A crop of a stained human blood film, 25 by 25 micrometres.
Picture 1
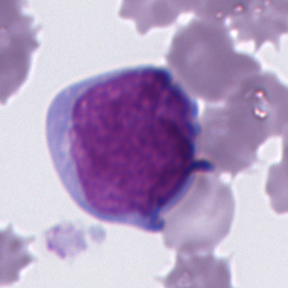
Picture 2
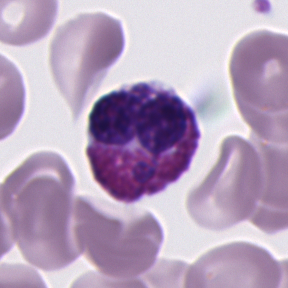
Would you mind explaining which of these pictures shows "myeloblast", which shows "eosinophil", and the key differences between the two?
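The eosinophil is in picture 2; the cell in picture 1 is a myeloblast. The myeloblast is about 15 micrometres across, with a mostly smooth, rounded outline and a nucleus filling about 70% of its area.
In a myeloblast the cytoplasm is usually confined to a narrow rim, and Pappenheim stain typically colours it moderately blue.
Here the cytoplasm is pale to medium blue, free of granules and vacuoles, with a small dark blue tag projecting from the lower right edge. The eosinophil is roughly round with a slightly uneven edge.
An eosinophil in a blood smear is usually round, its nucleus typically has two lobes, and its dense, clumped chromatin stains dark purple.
Its chromatin is dark purple and coarsely clumped, with no nucleoli, and a small pale clear area lies in the centre of the cell between the nuclear lobes. The main differences are therefore a lobed nucleus with coarse dark chromatin in the eosinophil, and in the myeloblast a smooth outline with pale to medium blue cytoplasm lacking granules. In the surroundings, red cells press against the right side of the myeloblast, and a teardrop-shaped red cell lies above and to the left of the eosinophil.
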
